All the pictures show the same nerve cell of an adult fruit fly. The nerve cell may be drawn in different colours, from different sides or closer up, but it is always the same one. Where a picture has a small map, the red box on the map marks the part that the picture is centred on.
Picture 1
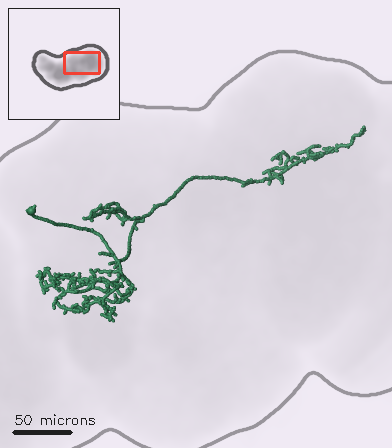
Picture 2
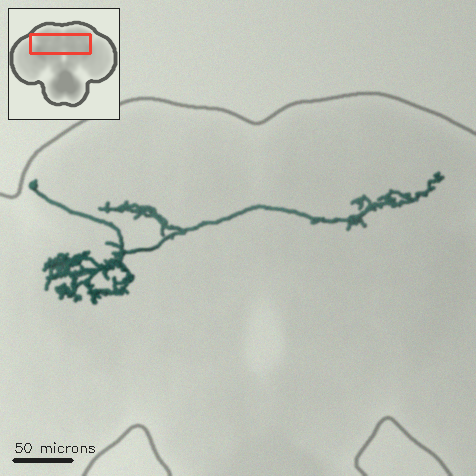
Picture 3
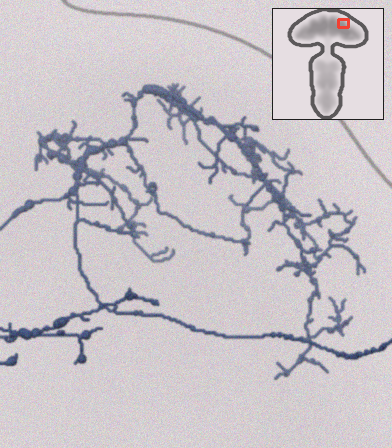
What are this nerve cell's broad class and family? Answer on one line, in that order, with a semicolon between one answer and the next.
central-brain intrinsic neuron; hemilineage LHl2_ventral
